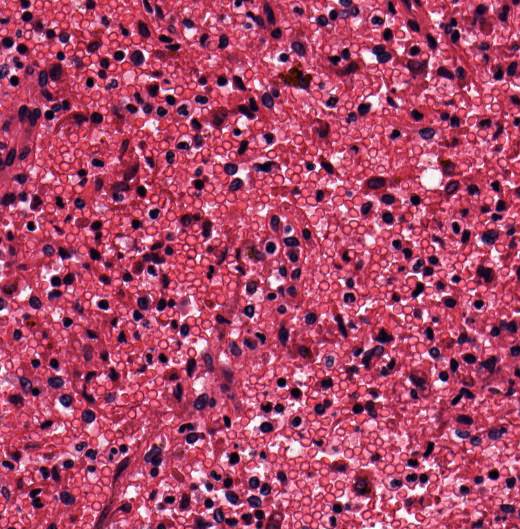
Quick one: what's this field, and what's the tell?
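Red pulp of the spleen occupies this field. Closely packed red blood cells fill it from edge to edge, without organised units, and nucleated cells with small, round, dark-purple nuclei are scattered fairly evenly among them.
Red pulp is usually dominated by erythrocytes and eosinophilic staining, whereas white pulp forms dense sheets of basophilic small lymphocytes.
Thin pale-pink strands with elongated spindle nuclei run through the red cells, most clearly in the centre and left. A small clump of golden-brown pigment lies near the top centre.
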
